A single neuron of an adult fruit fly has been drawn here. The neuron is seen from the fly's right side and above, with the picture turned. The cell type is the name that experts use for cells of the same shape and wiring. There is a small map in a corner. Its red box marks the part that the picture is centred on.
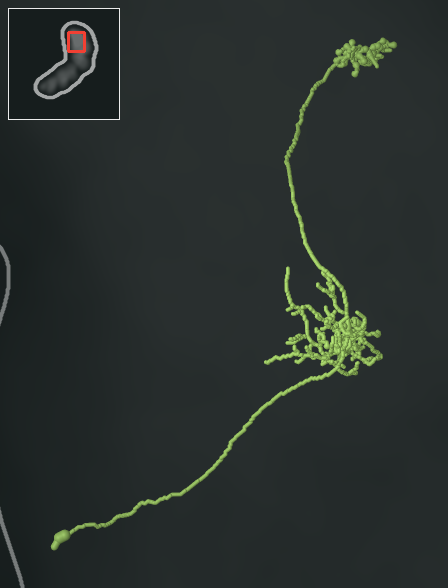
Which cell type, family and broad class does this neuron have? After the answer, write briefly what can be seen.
Its cell type is FR1. Its family is called class CX. It is a central-brain intrinsic neuron. The cell body is at the lower left of the picture. Dozens of branch ends can be seen.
